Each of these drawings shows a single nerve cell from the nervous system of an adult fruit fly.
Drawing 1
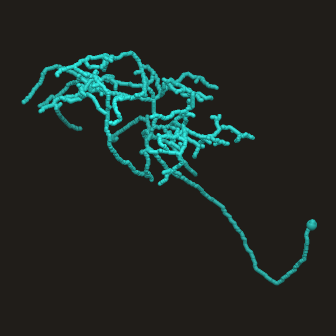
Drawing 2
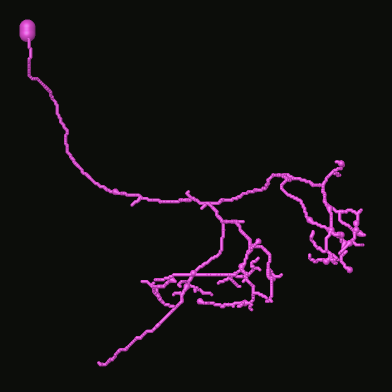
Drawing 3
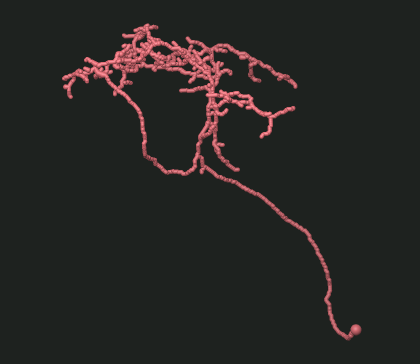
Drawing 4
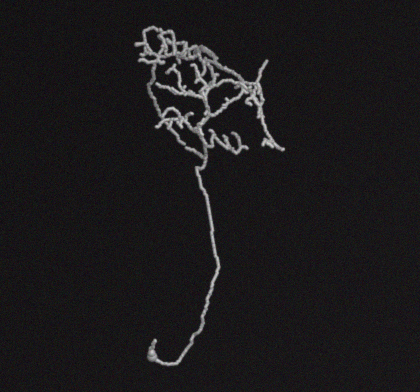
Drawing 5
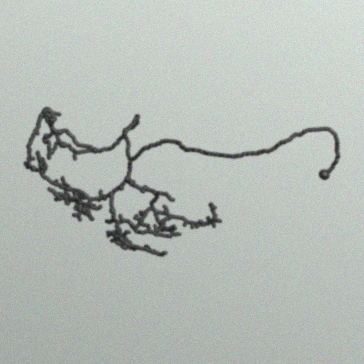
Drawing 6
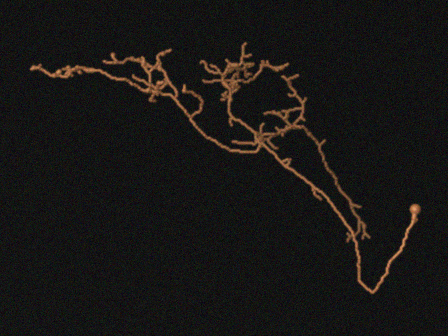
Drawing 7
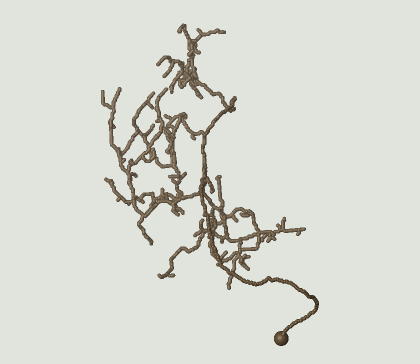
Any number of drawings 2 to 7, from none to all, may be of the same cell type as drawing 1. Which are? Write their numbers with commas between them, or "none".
4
